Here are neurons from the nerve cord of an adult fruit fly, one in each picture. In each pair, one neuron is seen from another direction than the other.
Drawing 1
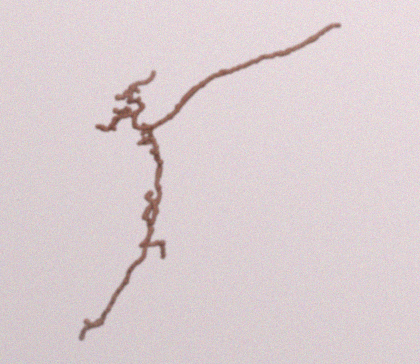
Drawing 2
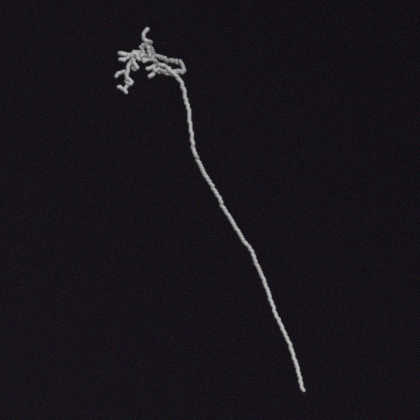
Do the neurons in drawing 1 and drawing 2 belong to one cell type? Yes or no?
yes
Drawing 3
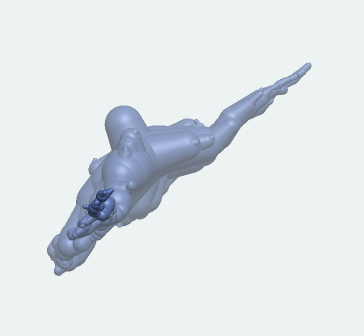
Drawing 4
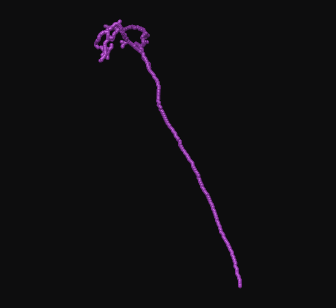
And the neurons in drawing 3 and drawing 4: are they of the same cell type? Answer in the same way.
no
